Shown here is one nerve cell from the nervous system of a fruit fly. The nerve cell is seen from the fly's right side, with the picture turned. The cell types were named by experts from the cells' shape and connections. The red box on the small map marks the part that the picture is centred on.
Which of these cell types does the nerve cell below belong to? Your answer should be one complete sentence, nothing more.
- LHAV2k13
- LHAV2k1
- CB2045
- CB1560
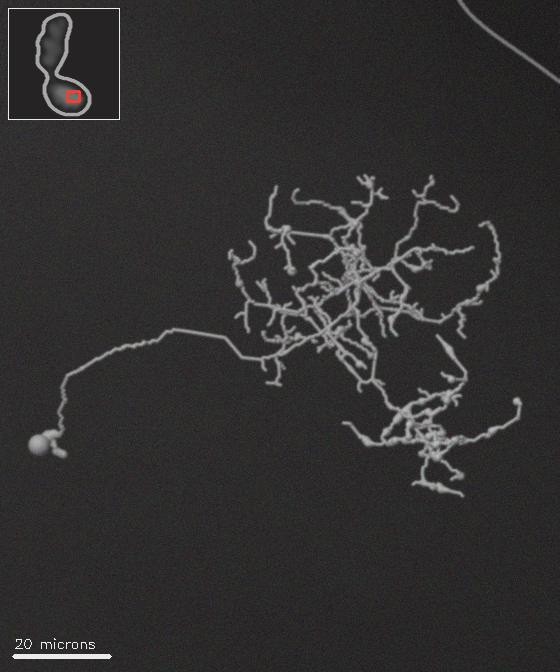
This nerve cell is an instance of the cell type LHAV2k1.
